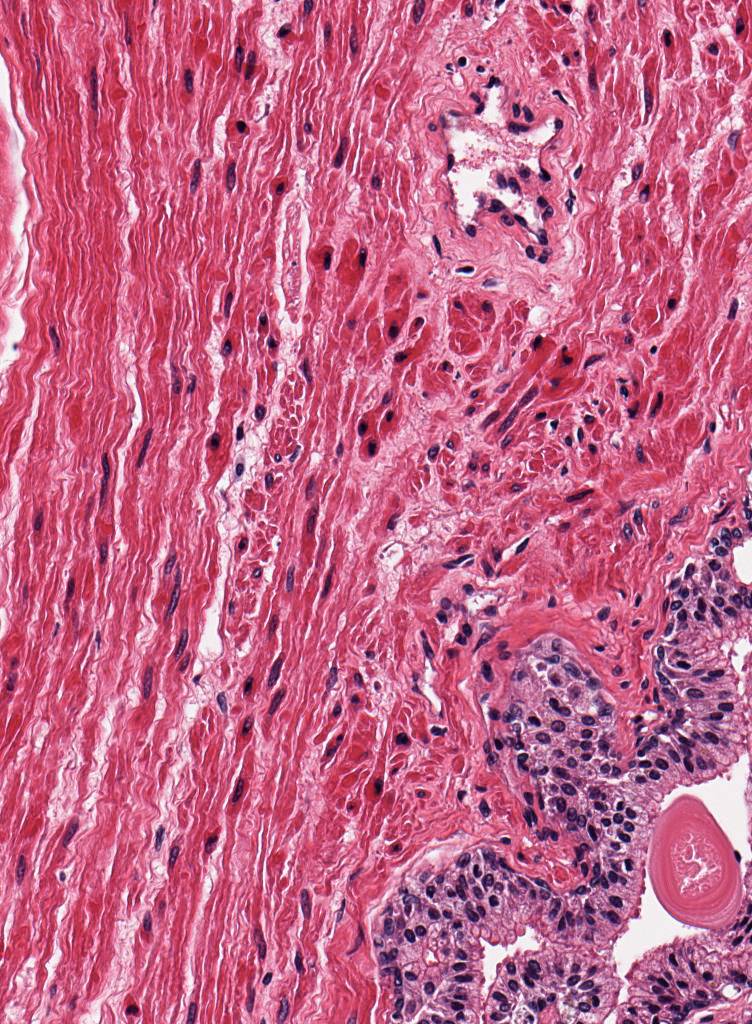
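Prostate, haematoxylin and eosin section. Left: smooth muscle fibres running mainly top to bottom; nuclei elongated, cigar-shaped, in deeply pink cytoplasm. Lower right: epithelium thrown into folds projecting toward the glandular lumina; nuclei crowded, dark, apparently stacked in more than one row.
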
